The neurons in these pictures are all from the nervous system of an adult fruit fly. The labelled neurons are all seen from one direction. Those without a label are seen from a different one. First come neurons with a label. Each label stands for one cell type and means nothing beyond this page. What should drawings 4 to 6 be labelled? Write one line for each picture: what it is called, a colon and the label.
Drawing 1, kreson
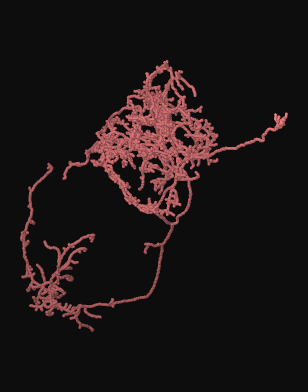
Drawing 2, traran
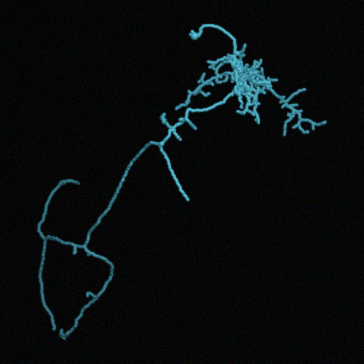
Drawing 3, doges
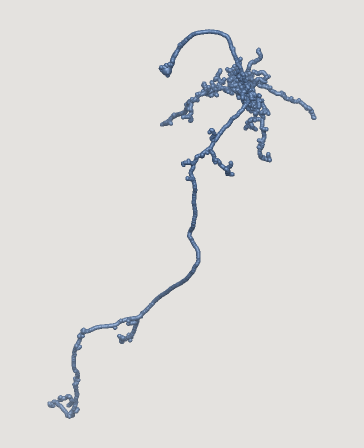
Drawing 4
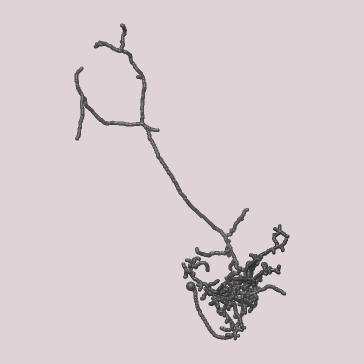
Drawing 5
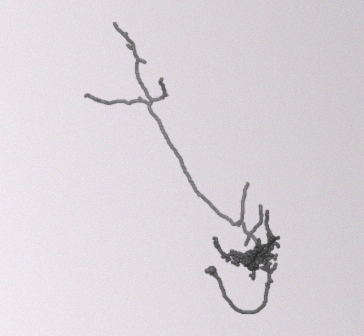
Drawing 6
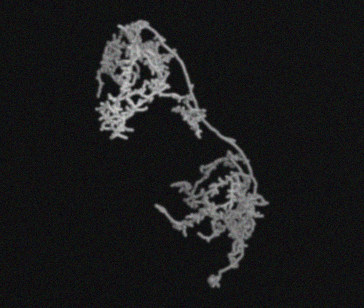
4: traran
5: doges
6: kreson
